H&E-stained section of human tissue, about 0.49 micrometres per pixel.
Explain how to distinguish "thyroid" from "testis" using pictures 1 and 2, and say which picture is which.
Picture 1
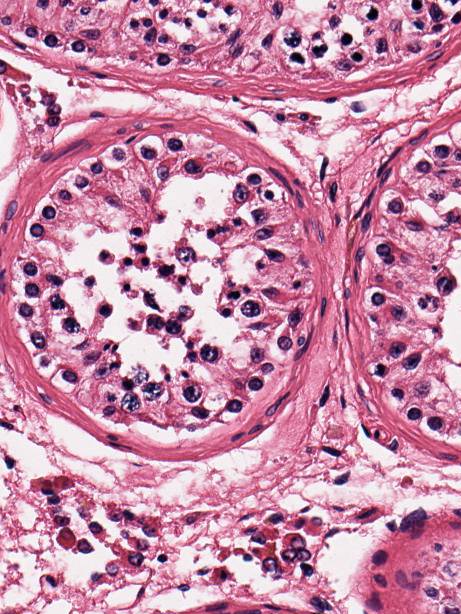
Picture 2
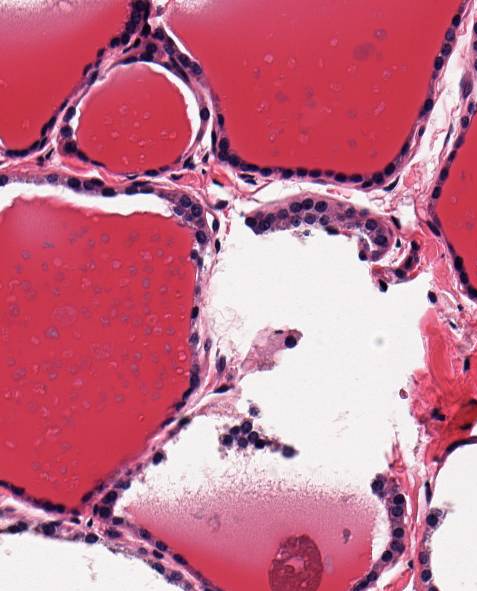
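Of the two, picture 1 is testis and picture 2 is thyroid. In picture 1, round tubules cut across fill the field, with one whole tubule at the centre-left. Several layers of cells with round, dark-staining nuclei lie inside the wall of that central tubule, and its middle is a pale open space holding loose, detached cells with small dark nuclei.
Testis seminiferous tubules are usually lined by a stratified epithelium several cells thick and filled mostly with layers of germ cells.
Picture 2 is filled instead with closely packed round to polygonal follicles of widely varying size, each lined by a single layer of flattened to low cuboidal epithelial cells whose small, dark, round to oval nuclei sit in a single row.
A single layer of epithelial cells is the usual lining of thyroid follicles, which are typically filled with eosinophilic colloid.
The colloid in the large left follicle of picture 2 is dotted with many small pale round vacuoles.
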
